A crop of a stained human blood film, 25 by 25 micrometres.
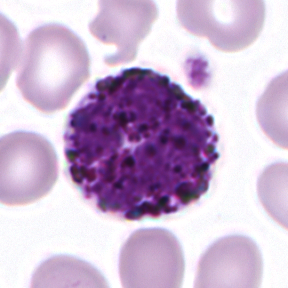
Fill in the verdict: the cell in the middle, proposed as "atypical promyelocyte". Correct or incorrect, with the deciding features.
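Coarse, dark purple granules pack this round cell and vary clearly in size. They cover it all, centre included, and make the edge bumpy. The nucleus lies largely hidden beneath them; its shape can't be traced.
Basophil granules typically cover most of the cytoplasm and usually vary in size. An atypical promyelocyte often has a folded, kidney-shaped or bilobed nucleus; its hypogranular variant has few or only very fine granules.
The hidden nucleus settles nothing, but these granules match basophil, not that hypogranular variant. So atypical promyelocyte doesn't fit; this is a basophil.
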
